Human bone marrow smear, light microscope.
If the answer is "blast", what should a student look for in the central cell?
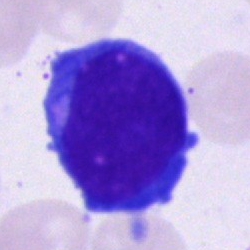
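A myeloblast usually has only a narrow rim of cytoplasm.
In this blast the cytoplasm is likewise a scant rim, widest on the left side, so that feature goes with the usual picture.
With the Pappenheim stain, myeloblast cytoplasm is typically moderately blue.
Here the cytoplasm is deep blue, a stronger shade than that usual colour. The outline is roughly round with bumpy, irregular margins, and a small blunt bleb protrudes from the bottom edge of the cell.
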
